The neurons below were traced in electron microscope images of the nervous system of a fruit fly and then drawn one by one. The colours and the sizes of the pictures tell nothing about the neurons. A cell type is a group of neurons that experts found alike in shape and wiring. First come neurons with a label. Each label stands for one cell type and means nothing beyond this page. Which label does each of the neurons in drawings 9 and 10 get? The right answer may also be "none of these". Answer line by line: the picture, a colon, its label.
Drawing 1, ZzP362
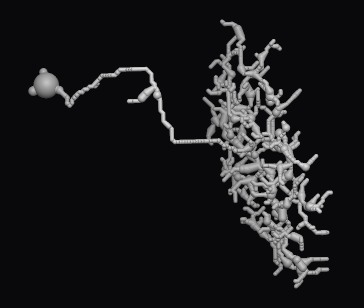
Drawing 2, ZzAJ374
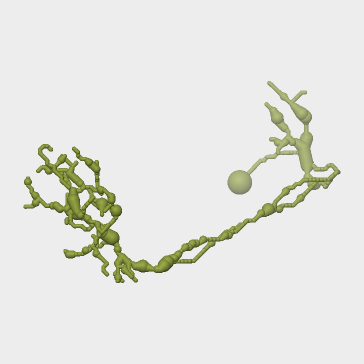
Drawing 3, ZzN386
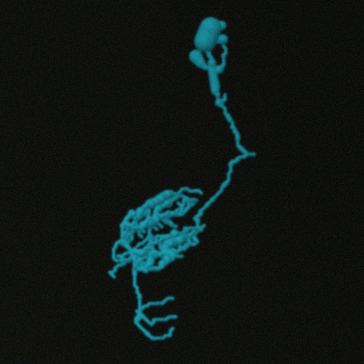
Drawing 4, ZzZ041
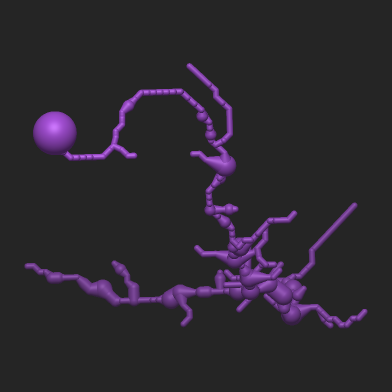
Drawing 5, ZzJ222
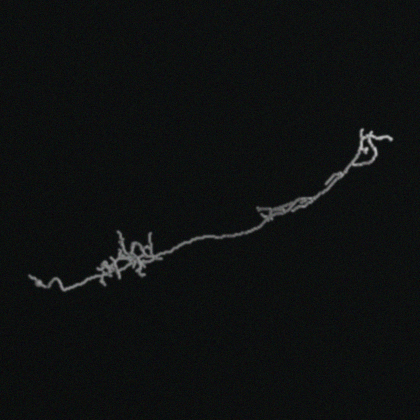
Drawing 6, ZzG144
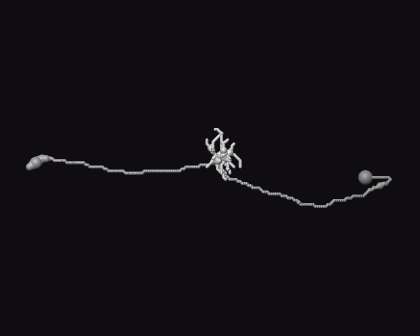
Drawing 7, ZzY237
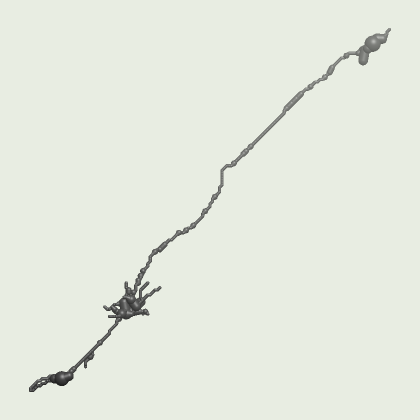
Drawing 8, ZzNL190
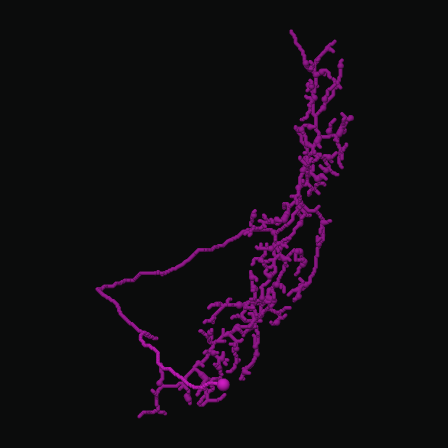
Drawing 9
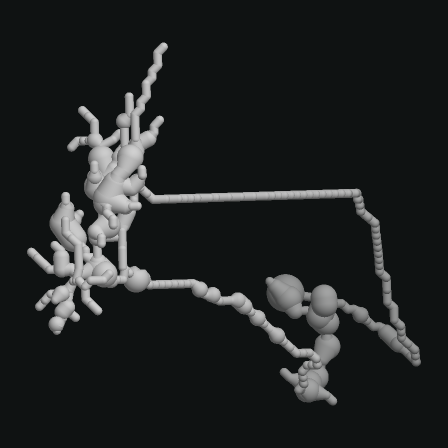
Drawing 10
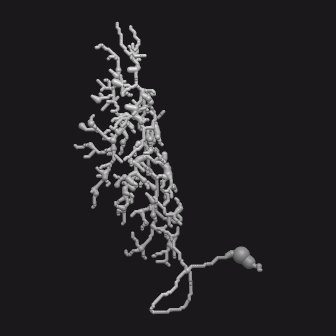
9: ZzAJ374
10: ZzP362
